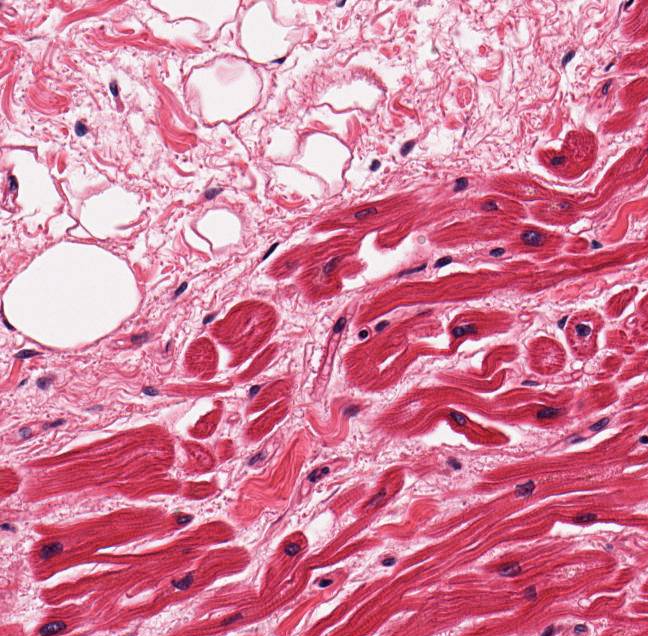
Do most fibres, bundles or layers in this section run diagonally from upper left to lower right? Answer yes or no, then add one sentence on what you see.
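No. Most longitudinally cut muscle fibres run diagonally, rising from lower left toward upper right.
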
